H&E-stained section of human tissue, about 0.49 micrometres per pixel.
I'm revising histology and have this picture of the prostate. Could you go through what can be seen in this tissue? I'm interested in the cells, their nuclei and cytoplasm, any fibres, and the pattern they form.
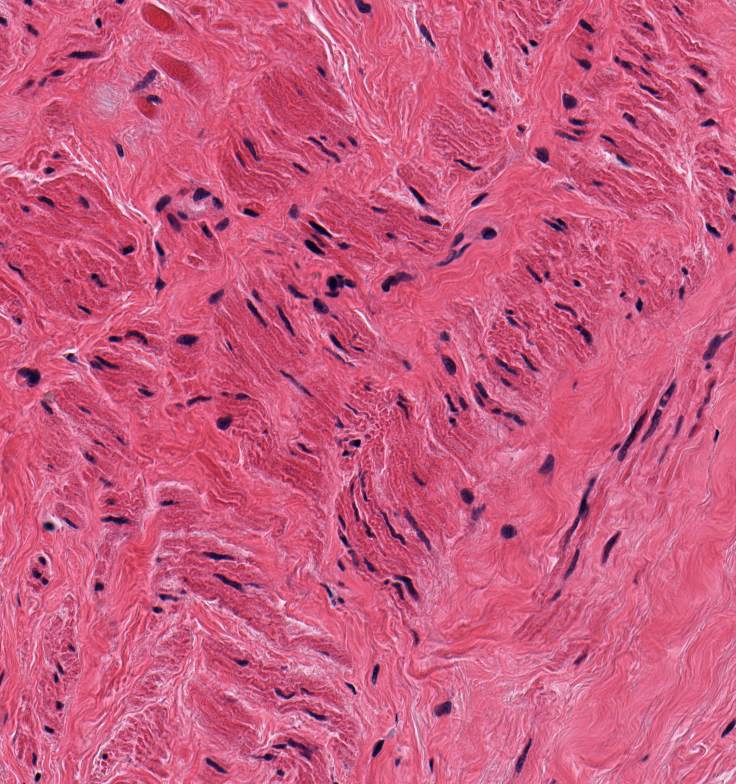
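Throughout the field, bundles of spindle cells run in different directions and interlace. Their nuclei are dark, elongated and spindle-shaped, lying along the length of the cells. These nuclei are scattered, widely spaced rather than crowded. No epithelium, glands or fat cells appear anywhere.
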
